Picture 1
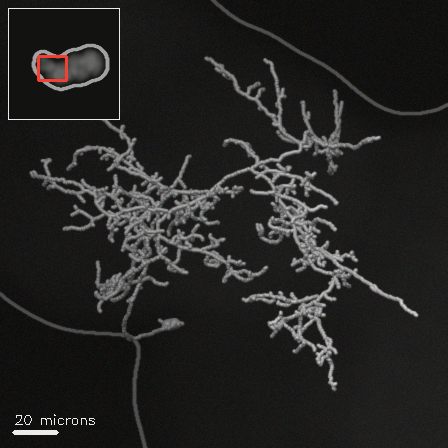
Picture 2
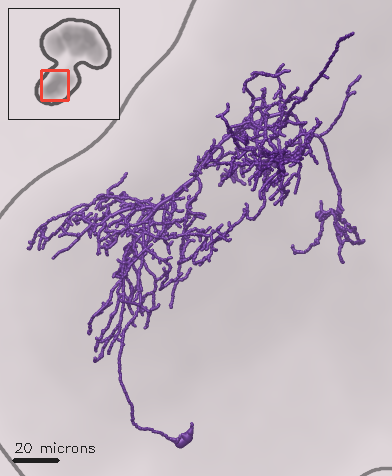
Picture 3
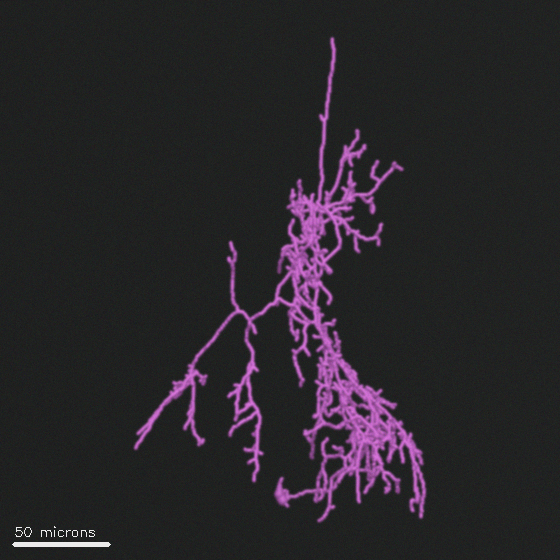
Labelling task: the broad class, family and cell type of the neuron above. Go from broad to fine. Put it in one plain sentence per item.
A nerve-cord intrinsic neuron of hemilineage 14B, type IN14B003.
